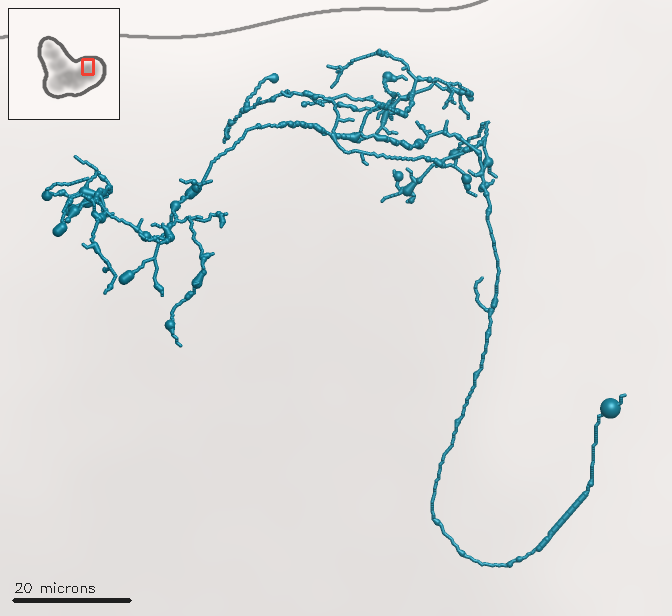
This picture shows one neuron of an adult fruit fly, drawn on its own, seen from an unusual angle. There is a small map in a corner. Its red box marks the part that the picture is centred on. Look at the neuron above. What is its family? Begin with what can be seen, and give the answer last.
From left to right in the picture it spans about 100 microns. Dozens of branch ends can be seen. It is a central-brain intrinsic neuron. Its family is hemilineage VPNl&d1_dorsal.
